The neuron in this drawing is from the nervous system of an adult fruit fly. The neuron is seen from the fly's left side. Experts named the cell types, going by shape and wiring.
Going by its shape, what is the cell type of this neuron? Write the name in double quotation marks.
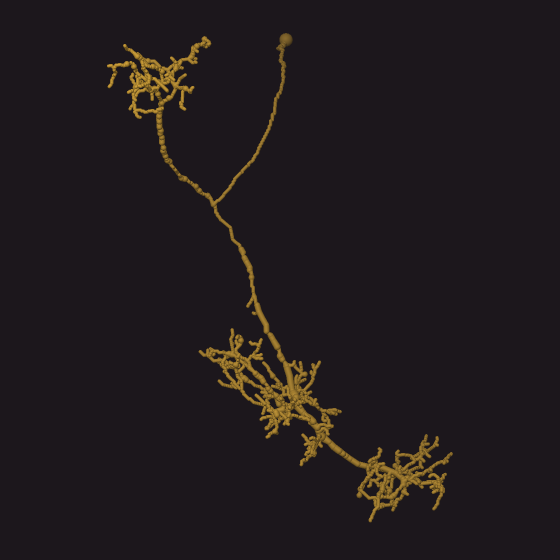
"LPLC4"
